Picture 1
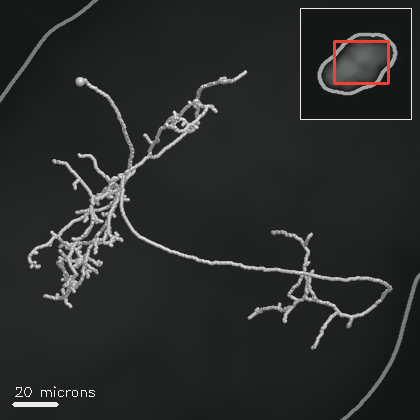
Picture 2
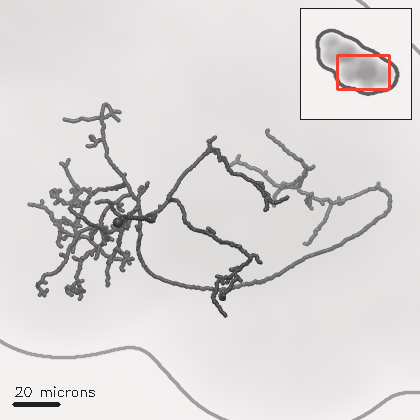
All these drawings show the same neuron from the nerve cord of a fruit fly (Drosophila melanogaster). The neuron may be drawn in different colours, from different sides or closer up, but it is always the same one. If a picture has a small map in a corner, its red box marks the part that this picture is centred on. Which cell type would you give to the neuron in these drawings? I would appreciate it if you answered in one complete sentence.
The single neuron here is of type IN01A054.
